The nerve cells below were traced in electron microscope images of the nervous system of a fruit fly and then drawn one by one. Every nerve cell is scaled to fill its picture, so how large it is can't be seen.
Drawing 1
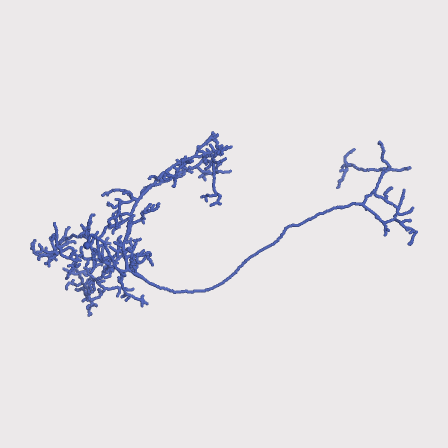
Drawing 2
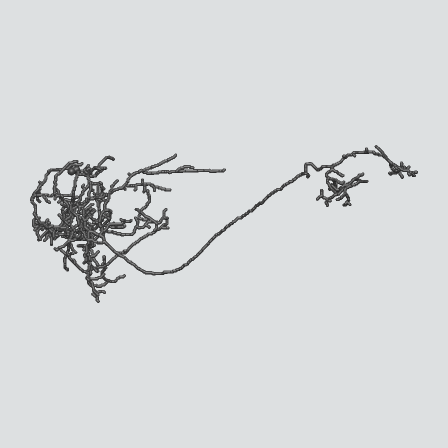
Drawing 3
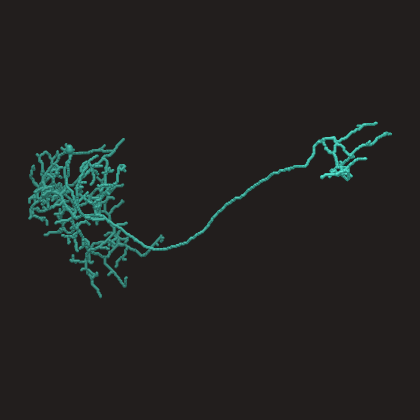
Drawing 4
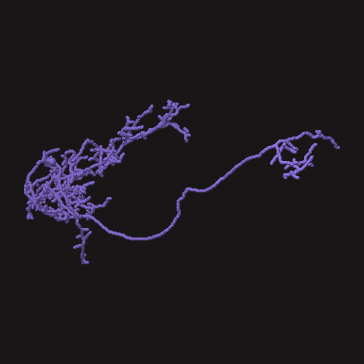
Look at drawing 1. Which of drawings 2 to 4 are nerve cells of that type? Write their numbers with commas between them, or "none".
4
